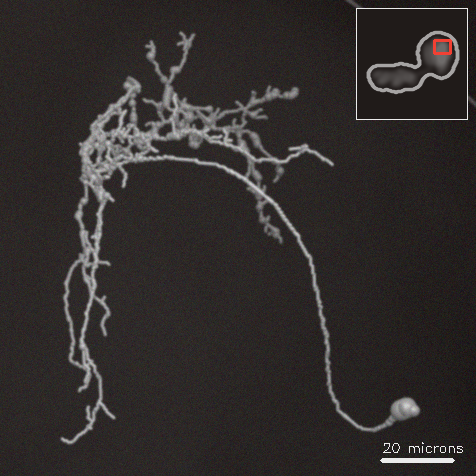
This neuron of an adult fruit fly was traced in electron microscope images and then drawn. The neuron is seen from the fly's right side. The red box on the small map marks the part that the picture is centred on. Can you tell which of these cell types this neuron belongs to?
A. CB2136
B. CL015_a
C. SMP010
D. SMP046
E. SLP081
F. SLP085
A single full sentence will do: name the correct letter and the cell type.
The neuron is SMP046 in cell type, which is option D.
